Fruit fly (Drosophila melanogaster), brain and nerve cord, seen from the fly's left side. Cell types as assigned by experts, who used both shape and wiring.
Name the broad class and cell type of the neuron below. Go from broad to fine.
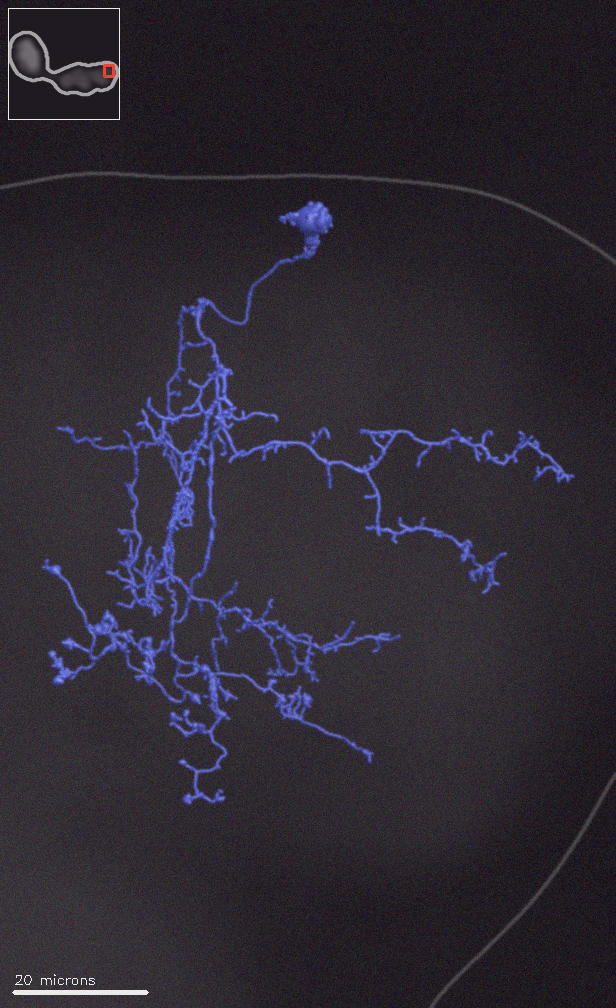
nerve-cord intrinsic neuron; INXXX440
